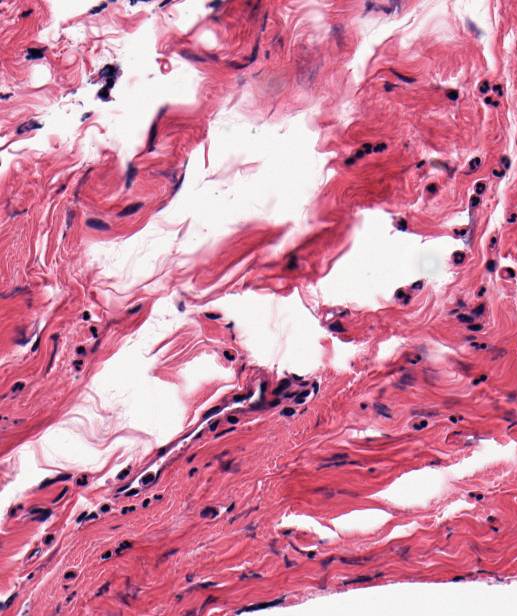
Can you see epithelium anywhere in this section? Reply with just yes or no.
No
